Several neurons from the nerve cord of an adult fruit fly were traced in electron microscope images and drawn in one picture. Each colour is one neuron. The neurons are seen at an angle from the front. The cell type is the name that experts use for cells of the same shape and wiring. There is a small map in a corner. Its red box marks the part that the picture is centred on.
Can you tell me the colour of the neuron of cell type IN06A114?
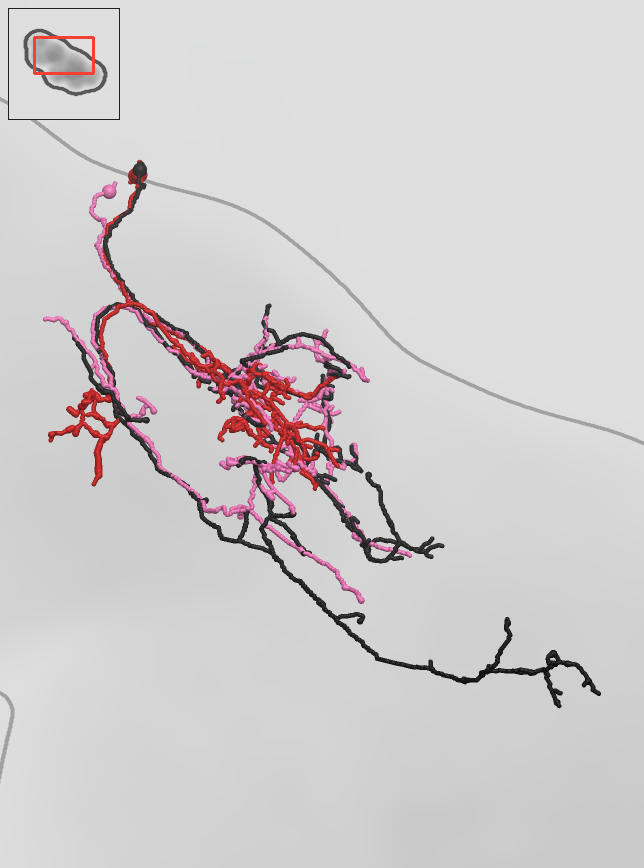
red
